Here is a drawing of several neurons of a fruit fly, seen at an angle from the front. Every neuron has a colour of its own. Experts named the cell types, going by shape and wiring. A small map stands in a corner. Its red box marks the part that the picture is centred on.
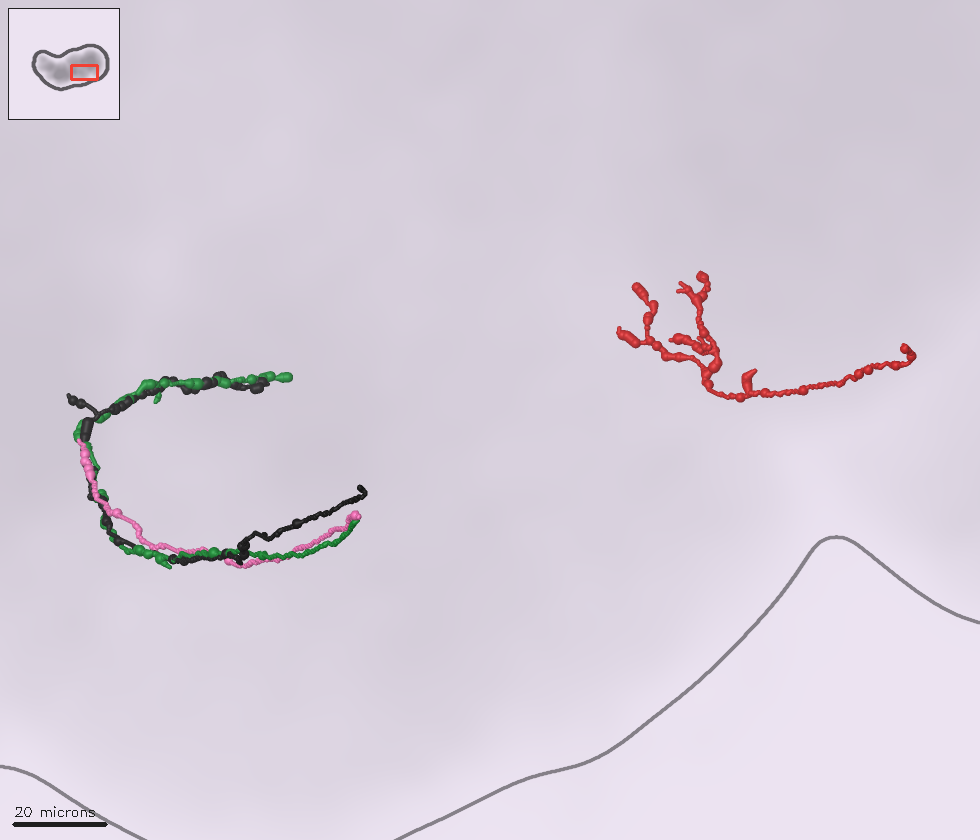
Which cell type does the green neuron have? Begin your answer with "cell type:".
cell type: JO-ED1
